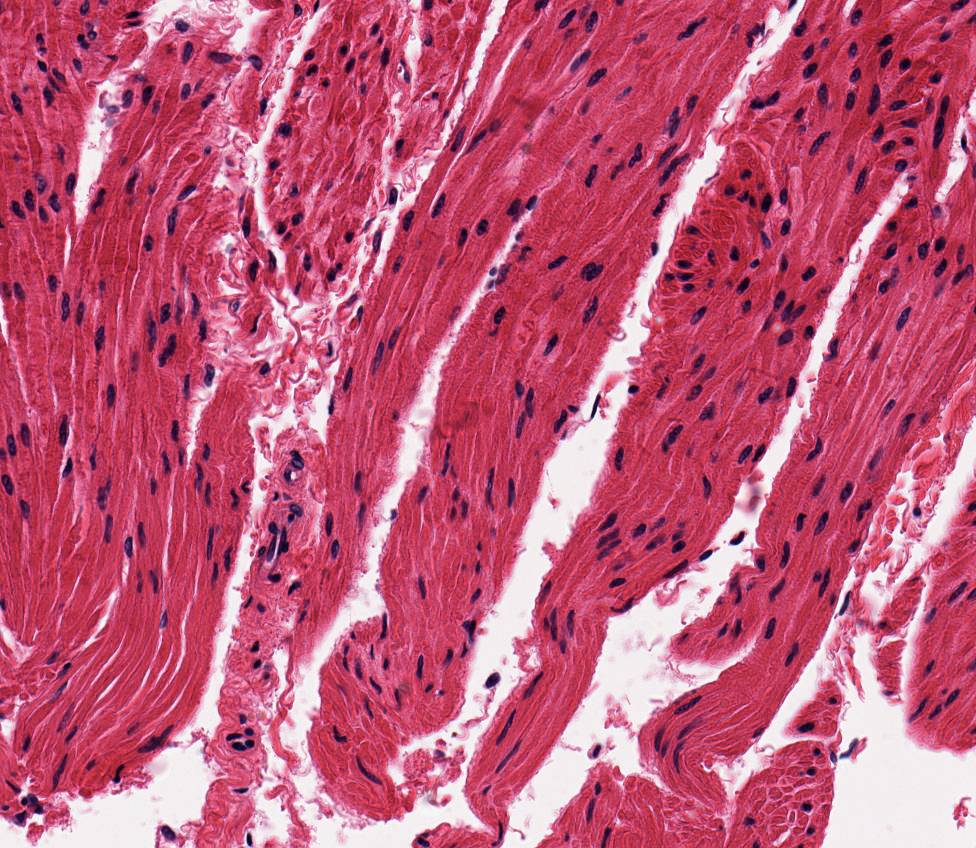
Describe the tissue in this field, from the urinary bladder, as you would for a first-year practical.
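Muscle fibres in long bundles occupy the field, running diagonally from lower left to upper right. Within a bundle, the fibres lie parallel along its length. Their oval, dark purple nuclei sit inside the fibres, long axes aligned with the fibres. The fibre cytoplasm is deep red-pink, with a fine lengthwise fibrillar texture.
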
